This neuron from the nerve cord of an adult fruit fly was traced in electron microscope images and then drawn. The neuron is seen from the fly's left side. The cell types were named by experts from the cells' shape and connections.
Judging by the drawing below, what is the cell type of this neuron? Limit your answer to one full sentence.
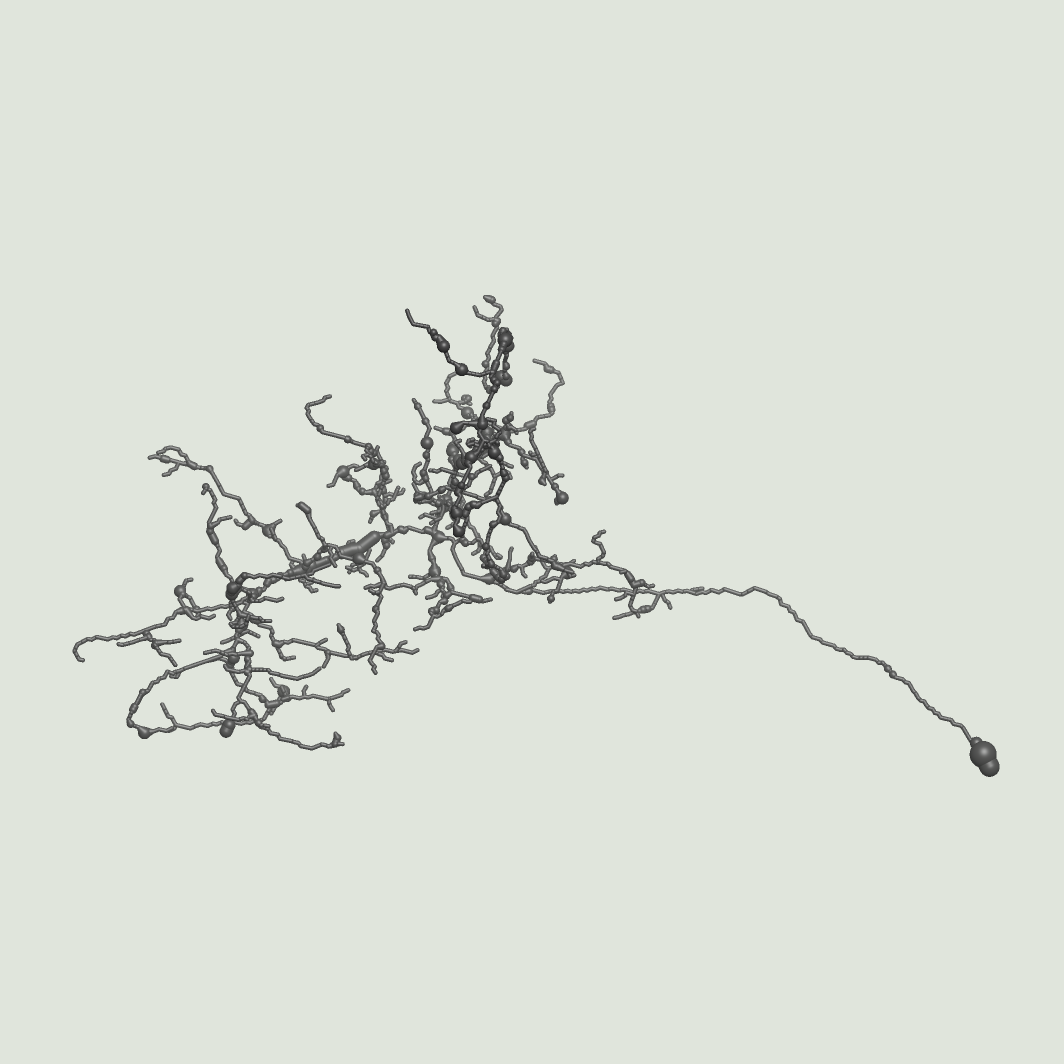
Included in the cell type IN20A.22A067 is this neuron.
